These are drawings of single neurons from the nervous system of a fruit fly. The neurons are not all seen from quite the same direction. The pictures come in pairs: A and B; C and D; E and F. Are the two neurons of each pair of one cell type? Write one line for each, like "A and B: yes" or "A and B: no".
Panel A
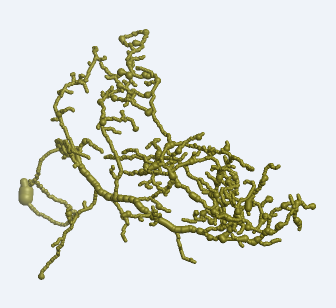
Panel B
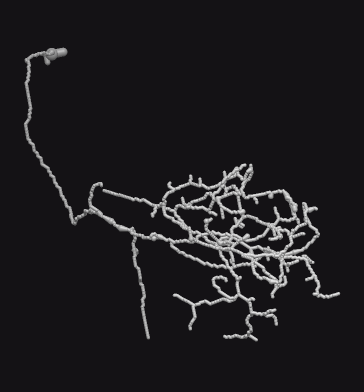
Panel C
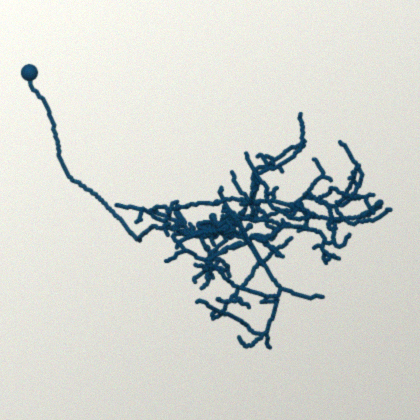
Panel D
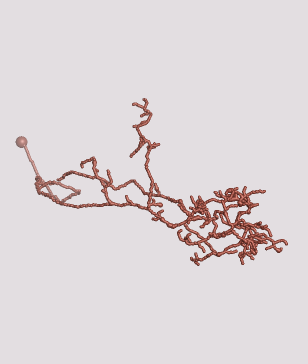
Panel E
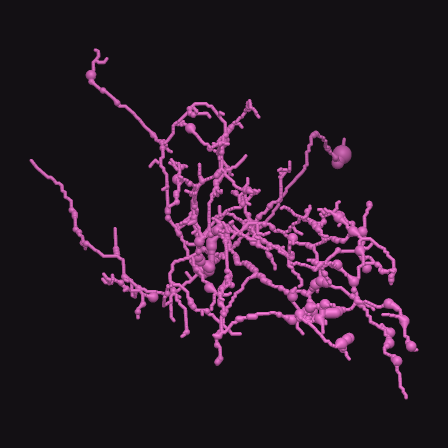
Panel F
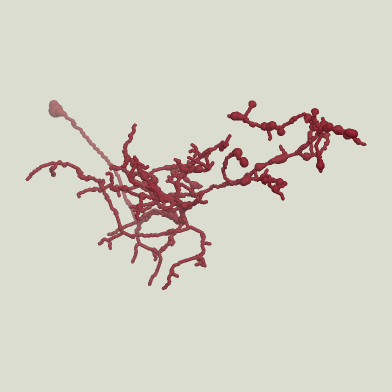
A and B: no
C and D: no
E and F: yes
